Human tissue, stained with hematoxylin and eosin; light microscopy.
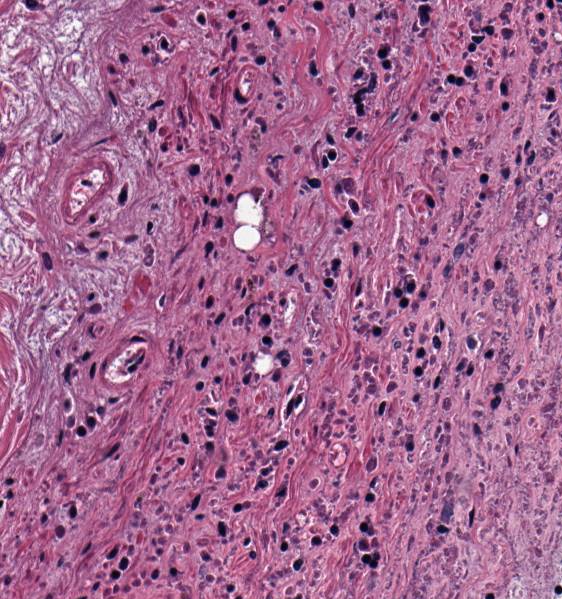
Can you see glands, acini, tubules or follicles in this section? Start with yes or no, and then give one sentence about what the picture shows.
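No. No epithelium or glands are present anywhere in the field.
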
